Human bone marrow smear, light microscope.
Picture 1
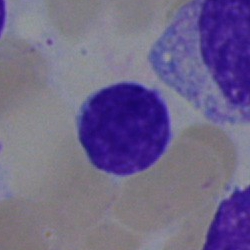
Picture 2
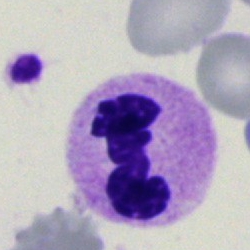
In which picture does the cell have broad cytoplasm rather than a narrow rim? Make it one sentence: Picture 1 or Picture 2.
In picture 2, the cell has abundant cytoplasm.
